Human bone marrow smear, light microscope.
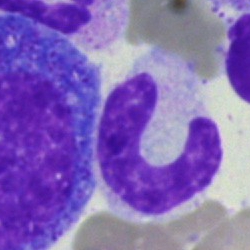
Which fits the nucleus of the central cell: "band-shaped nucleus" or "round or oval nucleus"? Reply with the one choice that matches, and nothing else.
Band-shaped nucleus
